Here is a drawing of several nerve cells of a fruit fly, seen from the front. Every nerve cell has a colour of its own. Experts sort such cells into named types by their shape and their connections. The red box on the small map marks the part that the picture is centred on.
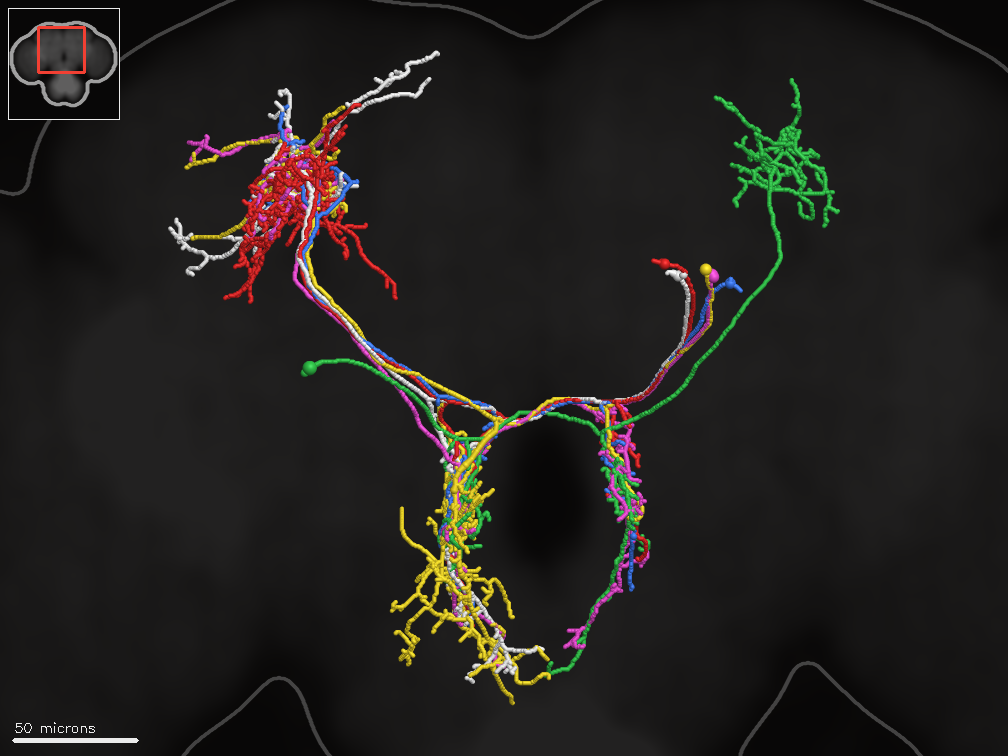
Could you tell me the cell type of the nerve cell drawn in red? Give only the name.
mAL_m8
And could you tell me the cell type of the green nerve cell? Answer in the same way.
mAL_m3b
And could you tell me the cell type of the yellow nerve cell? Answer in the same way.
mAL_m4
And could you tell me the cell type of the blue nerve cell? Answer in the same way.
mAL_m3c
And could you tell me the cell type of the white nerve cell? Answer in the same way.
mAL_m6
